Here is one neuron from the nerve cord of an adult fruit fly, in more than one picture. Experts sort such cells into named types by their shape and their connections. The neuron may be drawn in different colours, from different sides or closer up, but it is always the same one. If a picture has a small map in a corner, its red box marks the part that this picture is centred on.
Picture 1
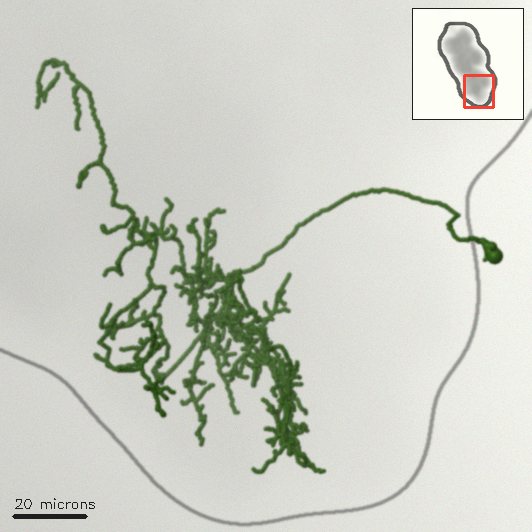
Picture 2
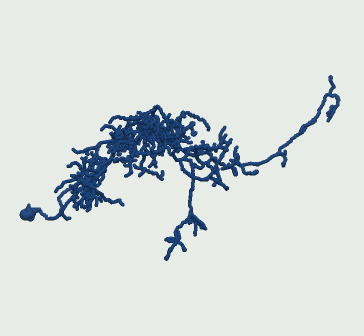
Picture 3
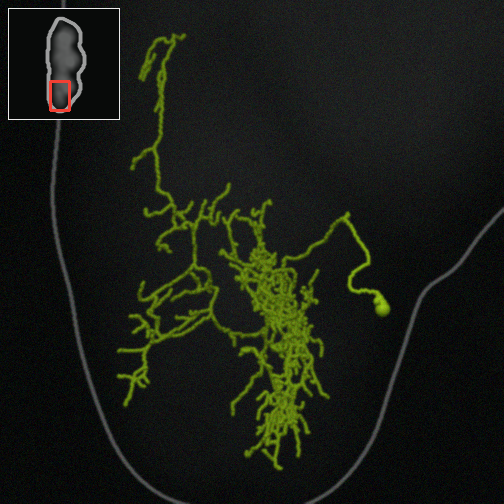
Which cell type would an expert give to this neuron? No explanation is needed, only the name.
IN01A065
